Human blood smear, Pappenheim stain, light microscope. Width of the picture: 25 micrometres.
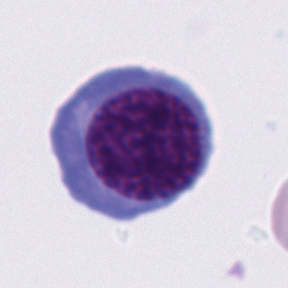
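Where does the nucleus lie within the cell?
Off-centre, shifted toward the right side.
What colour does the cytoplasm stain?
A clear blue.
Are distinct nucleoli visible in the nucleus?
No, none can be seen.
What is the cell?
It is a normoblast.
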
